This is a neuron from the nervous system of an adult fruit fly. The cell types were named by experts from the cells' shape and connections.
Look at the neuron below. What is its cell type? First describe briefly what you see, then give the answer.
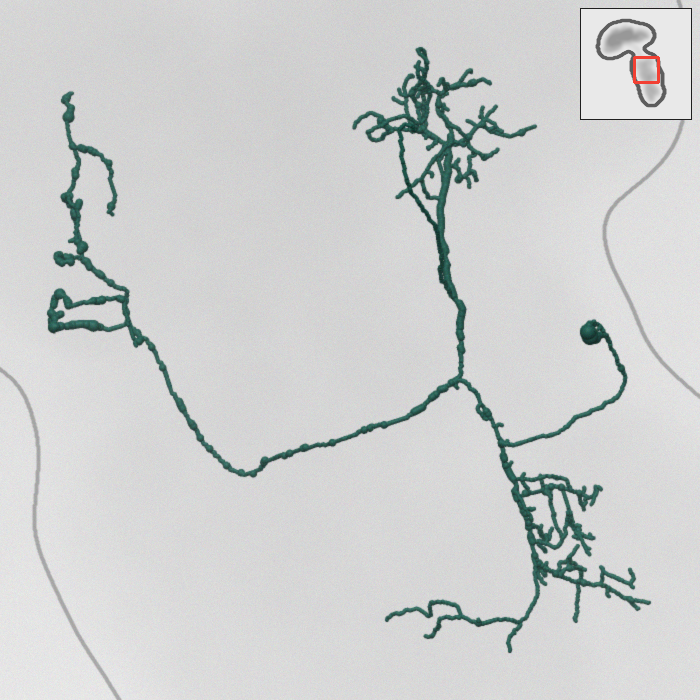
It lies in the nerve cord. The picture shows dozens of branch ends. It is a nerve-cord intrinsic neuron. The cell type is IN08B052.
